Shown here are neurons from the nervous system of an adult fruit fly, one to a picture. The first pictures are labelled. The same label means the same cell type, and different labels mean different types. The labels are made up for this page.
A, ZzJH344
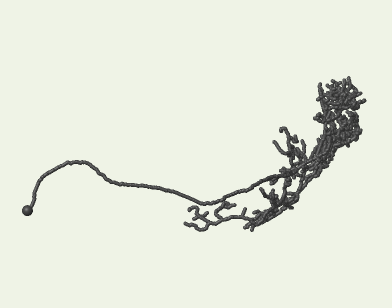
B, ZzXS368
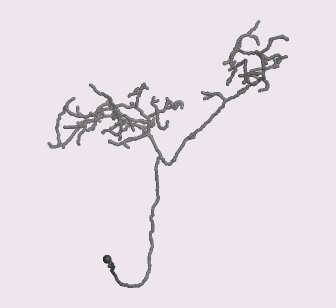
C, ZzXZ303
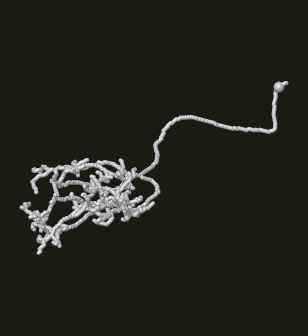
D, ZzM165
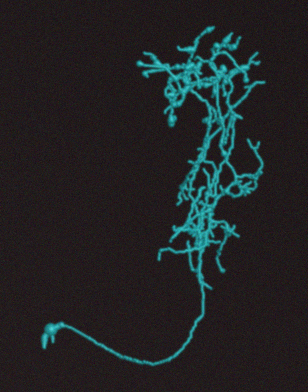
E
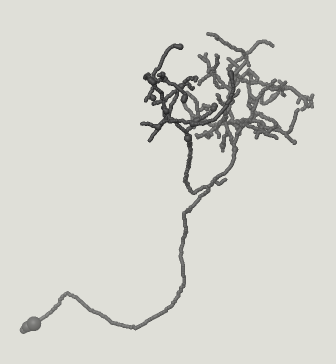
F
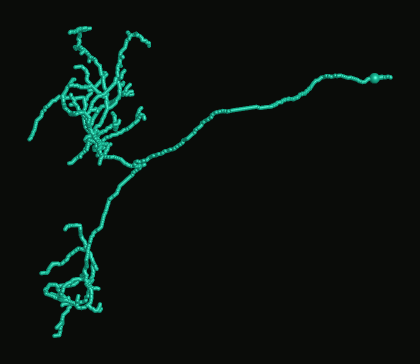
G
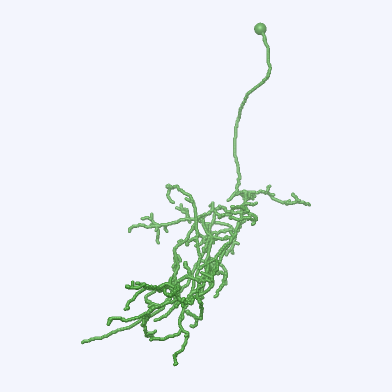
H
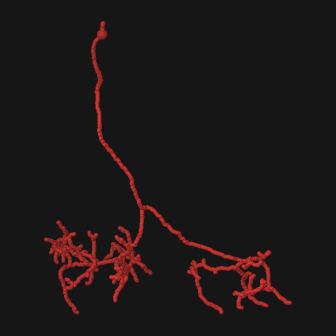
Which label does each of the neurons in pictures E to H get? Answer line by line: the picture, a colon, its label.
E: ZzXS368
F: ZzXS368
G: ZzM165
H: ZzXS368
